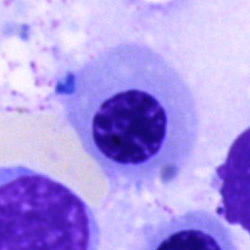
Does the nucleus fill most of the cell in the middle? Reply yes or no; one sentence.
No, the cytoplasm is broad rather than a narrow rim.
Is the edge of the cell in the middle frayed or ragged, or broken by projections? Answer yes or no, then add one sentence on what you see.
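No. The cell has a smooth, rounded-oval outline.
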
